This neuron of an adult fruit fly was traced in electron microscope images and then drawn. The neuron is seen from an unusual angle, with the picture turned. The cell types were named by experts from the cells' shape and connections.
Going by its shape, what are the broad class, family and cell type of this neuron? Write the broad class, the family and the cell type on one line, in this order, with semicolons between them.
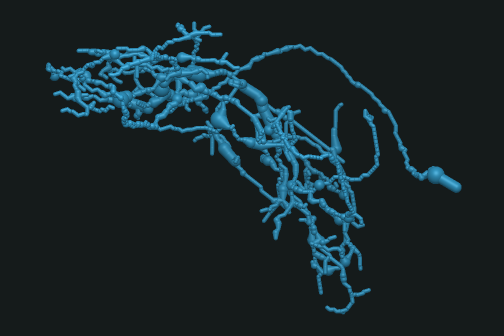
central-brain intrinsic neuron; hemilineage TRdm; GNG604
